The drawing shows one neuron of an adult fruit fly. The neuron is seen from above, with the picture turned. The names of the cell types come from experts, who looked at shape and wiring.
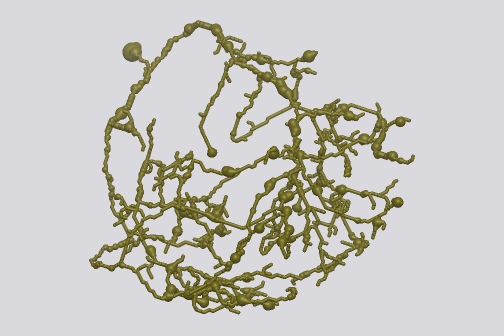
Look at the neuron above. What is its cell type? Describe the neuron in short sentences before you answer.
The picture shows dozens of branch ends. As drawn here it is about as wide as it is tall. This is a central-brain intrinsic neuron. Its cell type is CB3042.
